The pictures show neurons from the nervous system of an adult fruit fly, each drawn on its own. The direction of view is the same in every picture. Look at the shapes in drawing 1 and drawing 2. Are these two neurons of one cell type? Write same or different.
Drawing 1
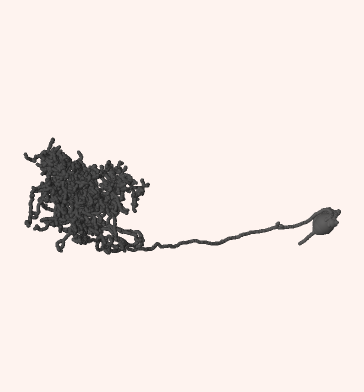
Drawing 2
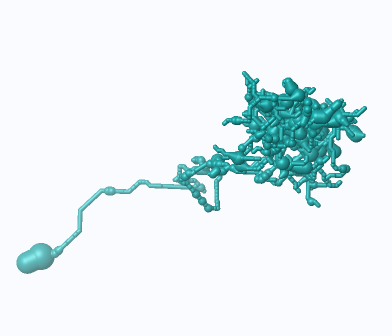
same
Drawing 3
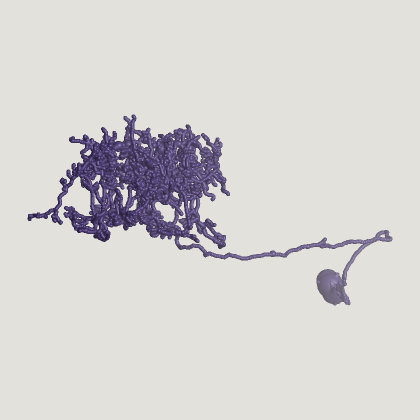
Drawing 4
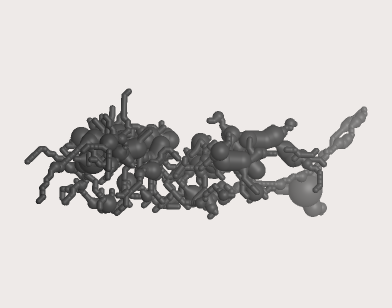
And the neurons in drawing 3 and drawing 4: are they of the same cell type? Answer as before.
same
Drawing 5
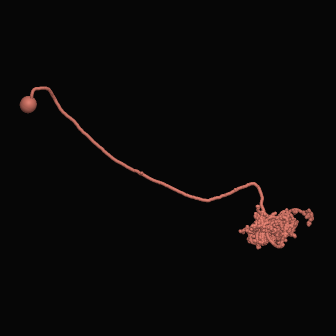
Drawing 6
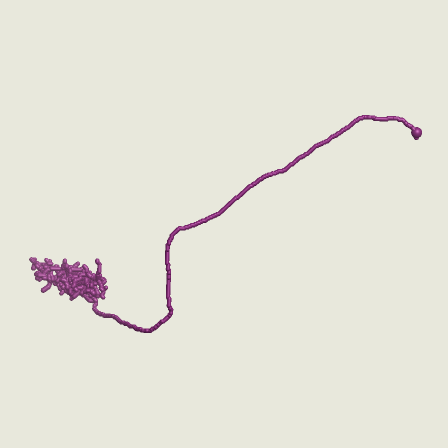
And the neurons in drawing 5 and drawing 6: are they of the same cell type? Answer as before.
same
